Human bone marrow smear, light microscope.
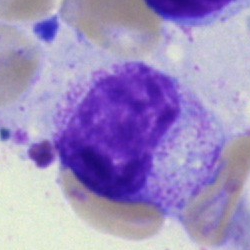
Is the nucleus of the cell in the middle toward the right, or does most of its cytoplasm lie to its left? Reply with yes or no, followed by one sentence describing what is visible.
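No. The nucleus sits off-centre toward the left side of the cell.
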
